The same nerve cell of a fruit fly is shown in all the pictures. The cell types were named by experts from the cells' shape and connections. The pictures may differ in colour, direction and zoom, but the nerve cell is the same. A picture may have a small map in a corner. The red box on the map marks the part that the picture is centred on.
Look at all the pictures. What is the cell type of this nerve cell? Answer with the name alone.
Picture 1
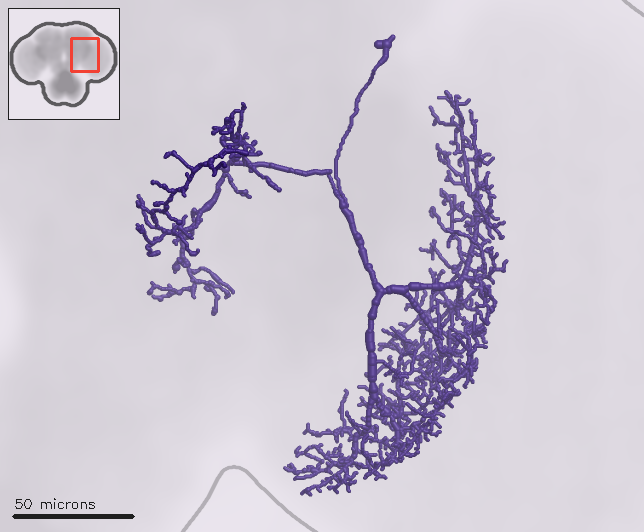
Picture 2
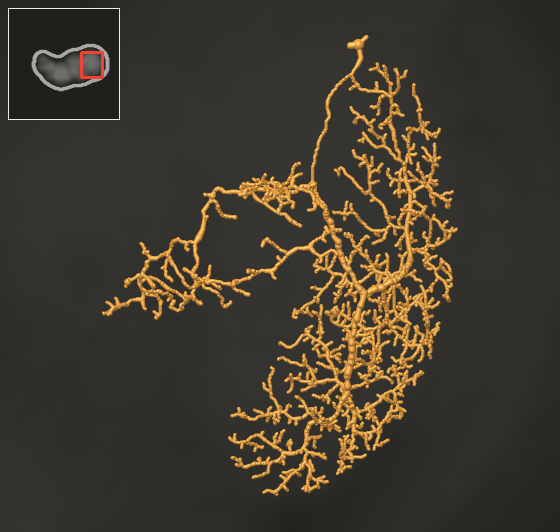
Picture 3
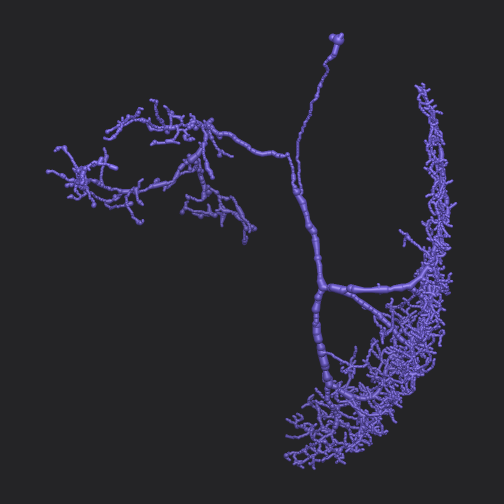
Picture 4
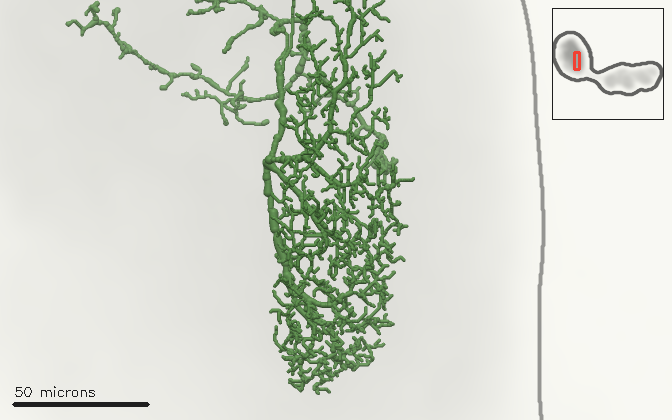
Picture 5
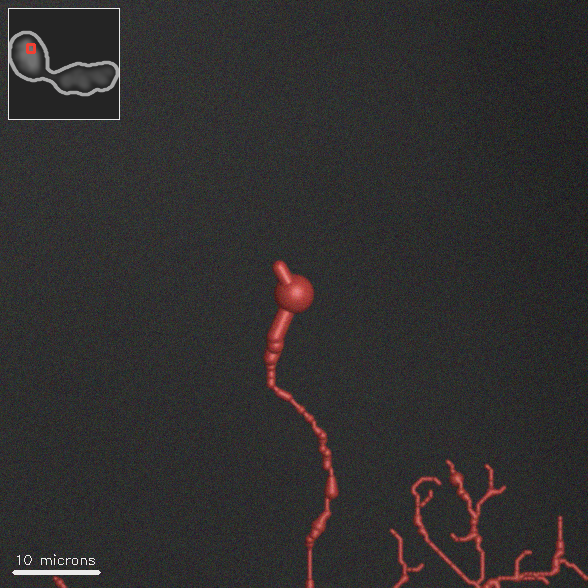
LT82b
